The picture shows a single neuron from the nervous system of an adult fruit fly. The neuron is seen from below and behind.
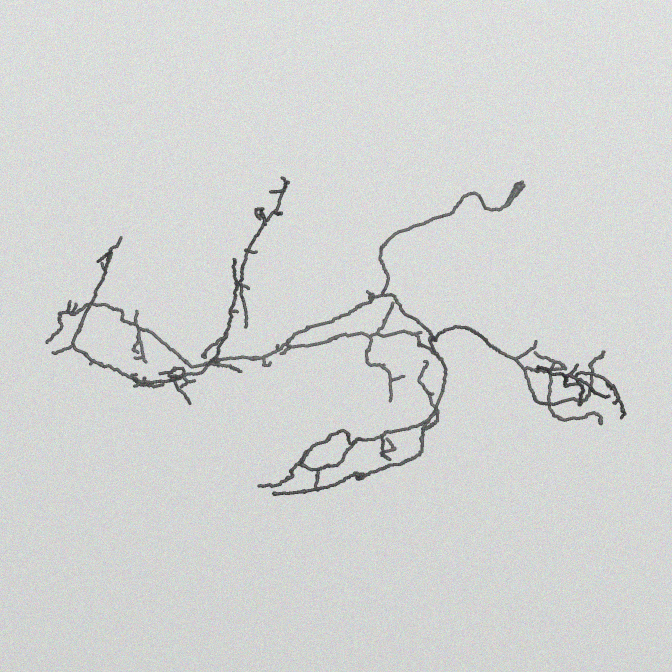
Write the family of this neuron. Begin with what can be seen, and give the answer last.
The cell body can be seen at the upper right of the picture. Dozens of branch ends can be seen. It is a central-brain intrinsic neuron. Its family is hemilineage SMPad3.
